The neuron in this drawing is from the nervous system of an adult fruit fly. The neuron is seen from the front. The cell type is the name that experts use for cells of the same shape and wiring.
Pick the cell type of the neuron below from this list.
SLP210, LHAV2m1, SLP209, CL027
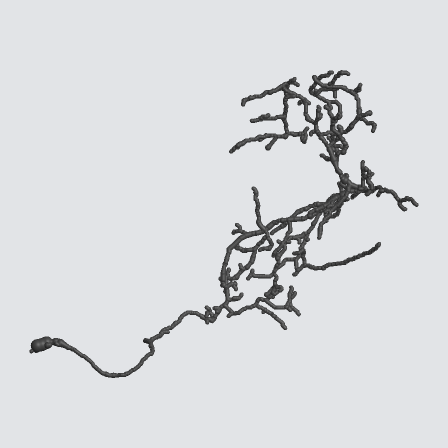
SLP210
